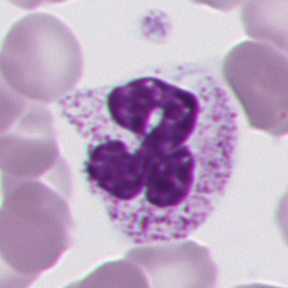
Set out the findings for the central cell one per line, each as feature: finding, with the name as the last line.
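Chromatin: dark purple, coarsely clumped
Cytoplasm: abundant, pale pink
Granules: many, fine, pink-violet, scattered throughout the cytoplasm
Outline: roughly round
Name: segmented neutrophil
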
